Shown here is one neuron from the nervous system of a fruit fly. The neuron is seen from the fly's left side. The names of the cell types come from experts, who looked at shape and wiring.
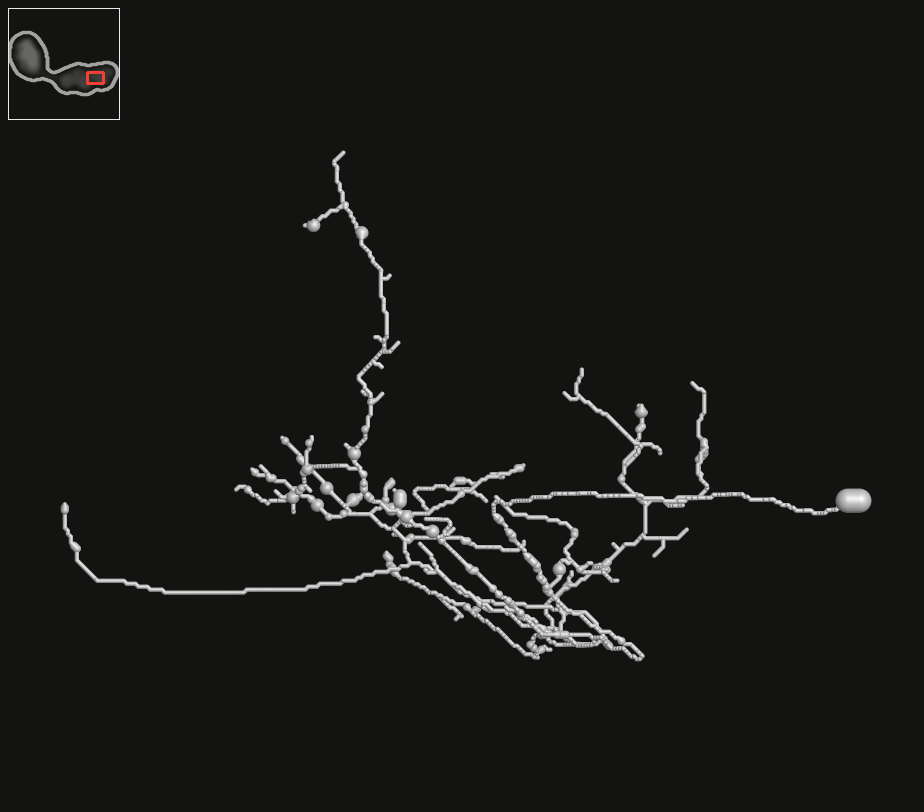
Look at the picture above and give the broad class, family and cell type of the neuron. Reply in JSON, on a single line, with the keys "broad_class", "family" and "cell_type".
{"broad_class": "nerve-cord intrinsic neuron", "family": "hemilineage 09B", "cell_type": "IN09B052_b"}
